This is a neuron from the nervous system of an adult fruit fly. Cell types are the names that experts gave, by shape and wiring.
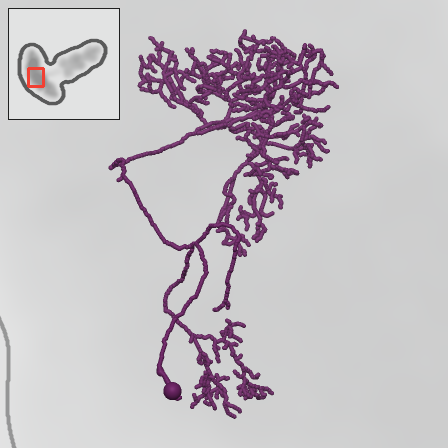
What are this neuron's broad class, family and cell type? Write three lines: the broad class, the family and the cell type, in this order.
central-brain intrinsic neuron
class CX
FB2B_b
